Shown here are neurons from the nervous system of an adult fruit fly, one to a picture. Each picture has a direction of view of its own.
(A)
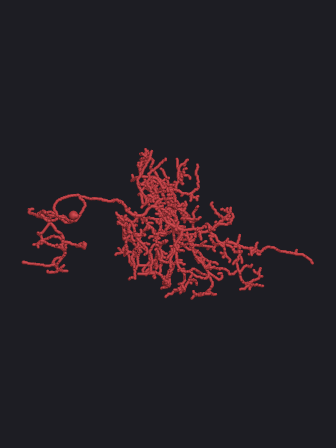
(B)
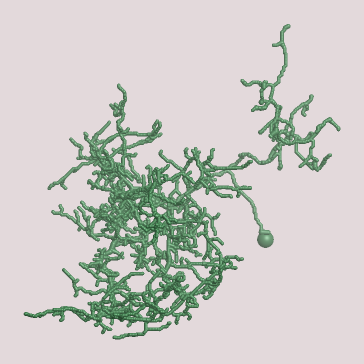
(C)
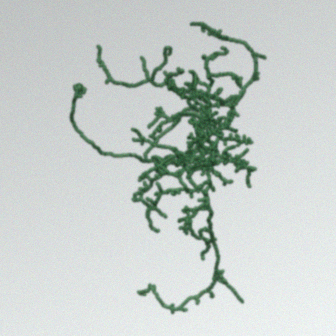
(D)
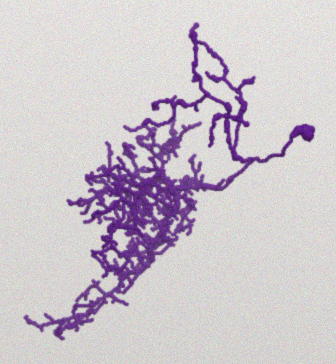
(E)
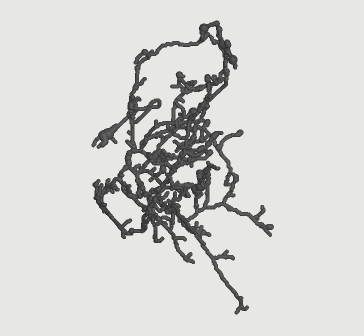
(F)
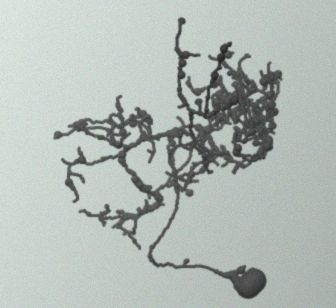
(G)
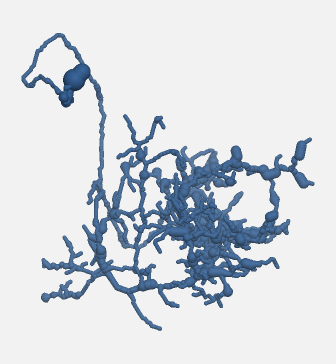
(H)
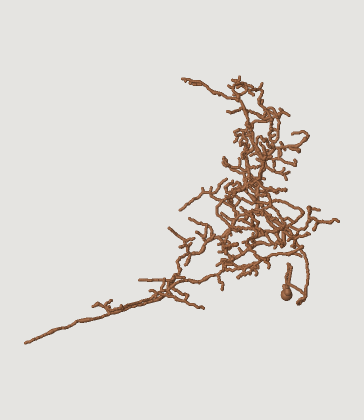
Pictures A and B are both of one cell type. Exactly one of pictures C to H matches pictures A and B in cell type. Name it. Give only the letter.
D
